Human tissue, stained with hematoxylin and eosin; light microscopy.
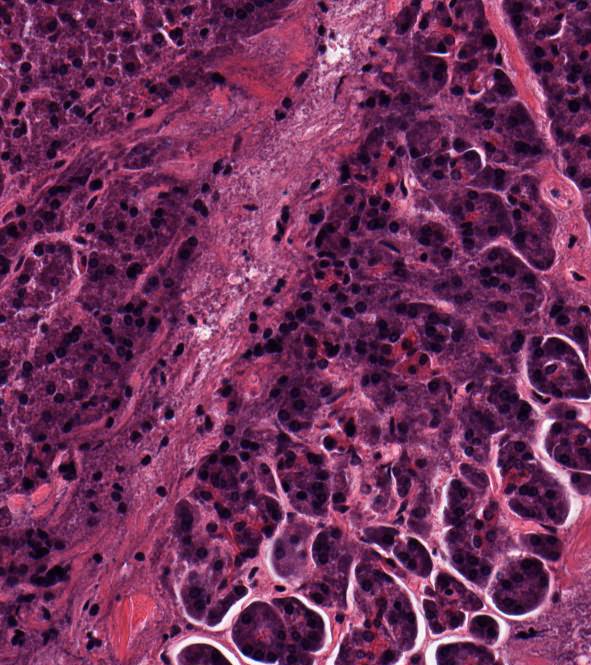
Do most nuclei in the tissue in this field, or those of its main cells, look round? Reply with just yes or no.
Yes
